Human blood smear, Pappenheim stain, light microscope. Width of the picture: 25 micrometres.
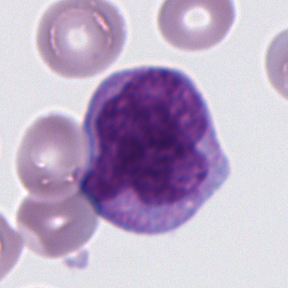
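Atypical promyelocyte, the nucleated cell at the centre of this stained peripheral blood smear. Its large nucleus seems folded, almost kidney-like, where a notch cuts into the lower edge. It sits toward the upper left, I'd say, leaving a wider band of cytoplasm below and to the right. That cytoplasm looks pale greyish-lilac, dusted with fine, faint pinkish-purple granules. The cell measures about 14 micrometres across.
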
